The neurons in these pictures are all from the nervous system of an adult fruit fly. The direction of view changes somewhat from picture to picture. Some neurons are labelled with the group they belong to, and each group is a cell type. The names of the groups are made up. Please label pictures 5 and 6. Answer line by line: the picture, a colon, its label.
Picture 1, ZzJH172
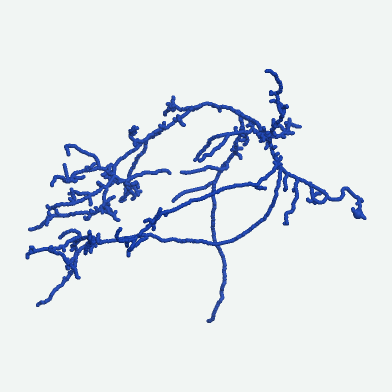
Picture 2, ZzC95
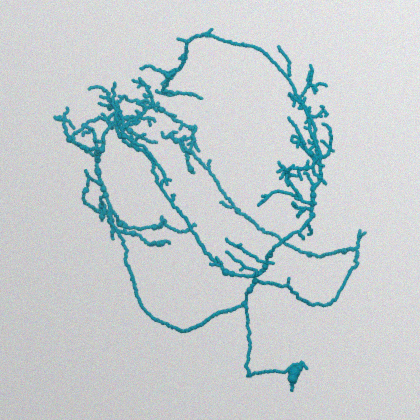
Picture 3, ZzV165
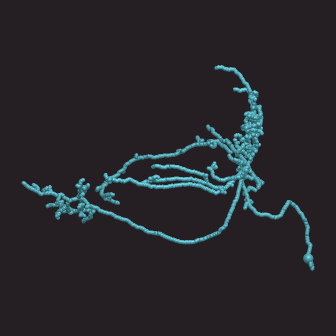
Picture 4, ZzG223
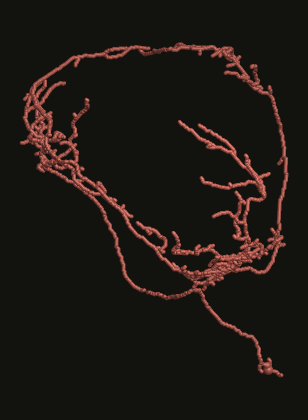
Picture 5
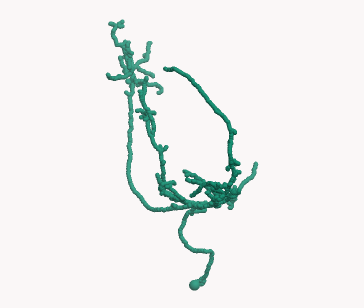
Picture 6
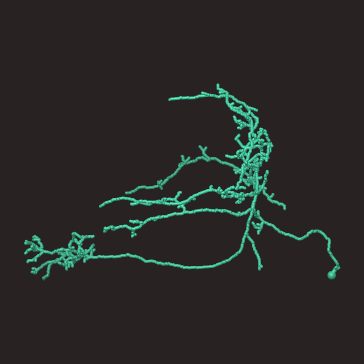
5: ZzV165
6: ZzV165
